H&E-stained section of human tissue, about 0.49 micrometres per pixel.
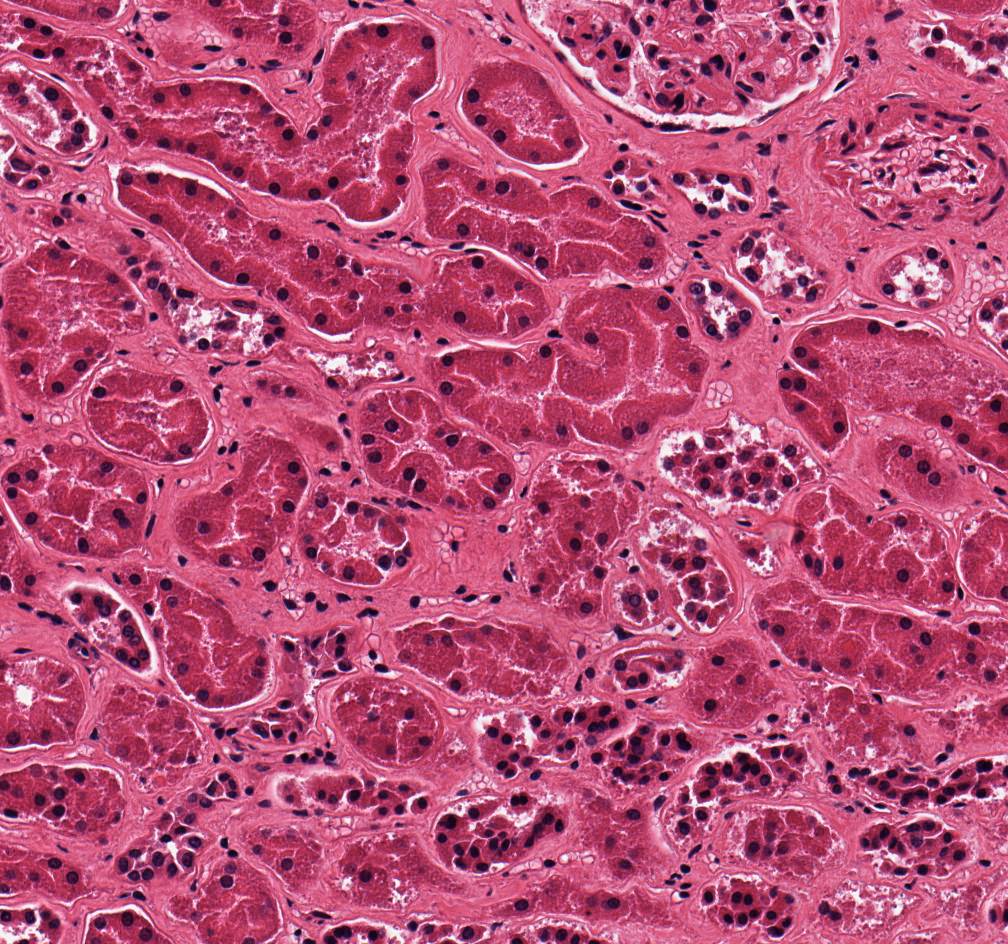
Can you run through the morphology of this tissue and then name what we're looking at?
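First, tubules: lining cells with abundant, deeply eosinophilic, granular cytoplasm and one small round dark nucleus each, fairly uniform. Second, stroma: pink fibrous tissue, scattered elongated dark nuclei, and small channels of pale red blood cells, especially on the right. Finally, this is renal cortex.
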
